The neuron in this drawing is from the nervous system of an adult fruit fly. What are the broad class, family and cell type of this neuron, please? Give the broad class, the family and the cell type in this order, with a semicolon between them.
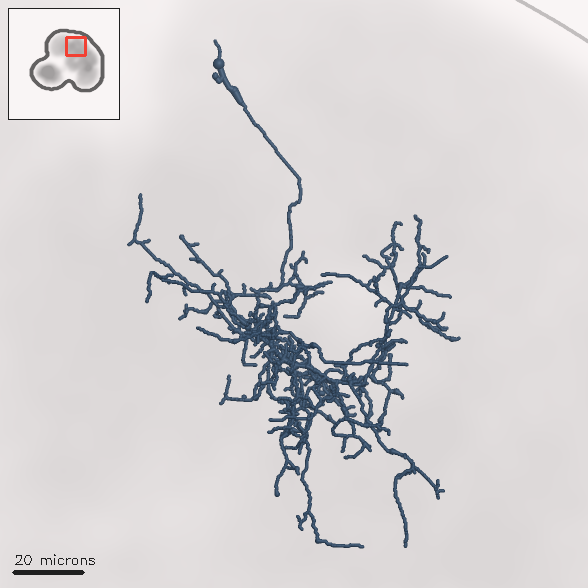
central-brain intrinsic neuron; hemilineage SLPal1; CL004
